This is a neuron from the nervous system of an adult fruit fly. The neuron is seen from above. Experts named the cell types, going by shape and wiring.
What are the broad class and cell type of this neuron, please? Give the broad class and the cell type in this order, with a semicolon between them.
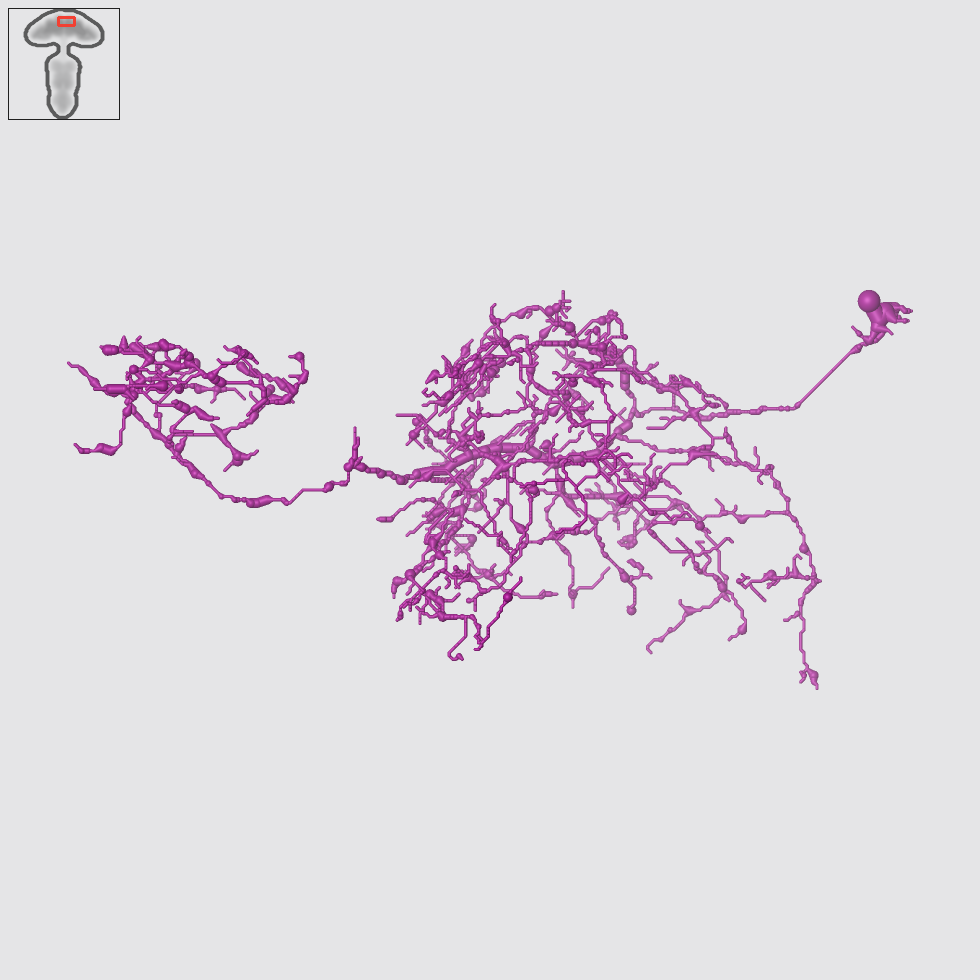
central-brain intrinsic neuron; GNG084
